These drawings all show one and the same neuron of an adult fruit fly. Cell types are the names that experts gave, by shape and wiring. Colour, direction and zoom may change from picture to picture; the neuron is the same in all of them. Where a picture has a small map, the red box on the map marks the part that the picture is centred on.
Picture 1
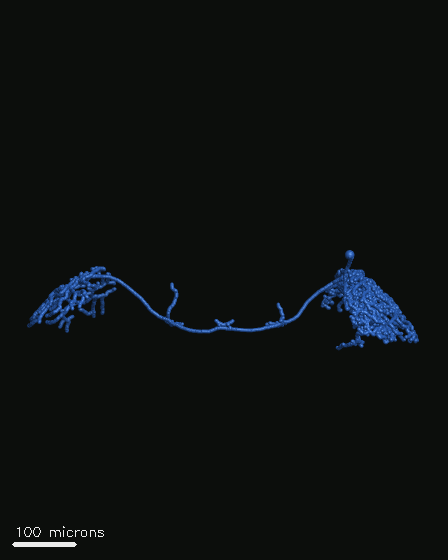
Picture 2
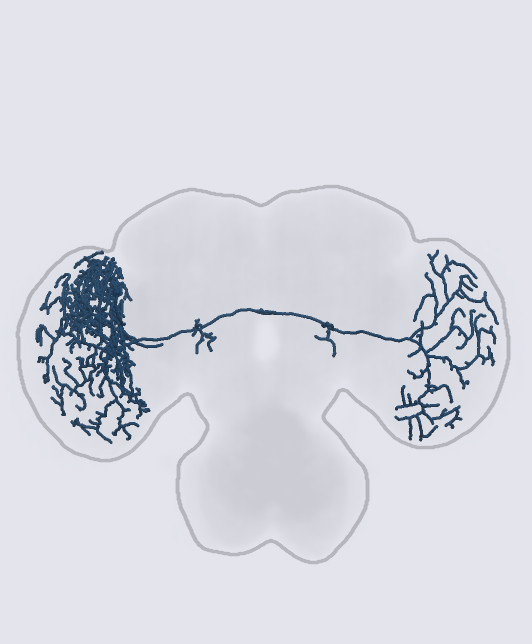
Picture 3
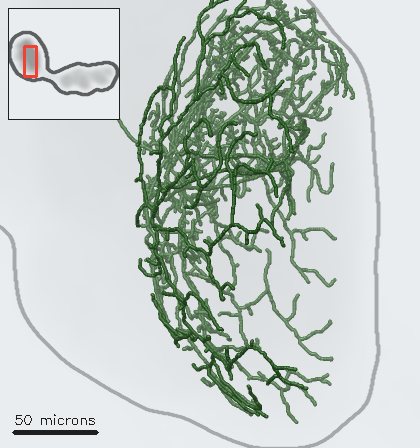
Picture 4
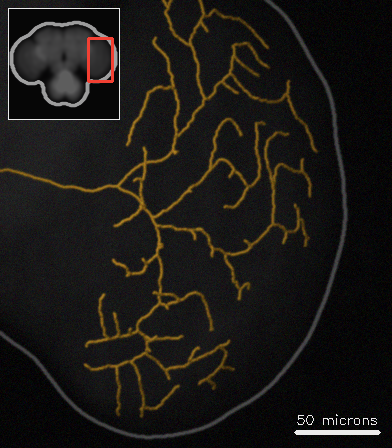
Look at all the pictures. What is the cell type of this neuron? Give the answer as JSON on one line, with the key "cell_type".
{"cell_type": "MeVPMe2"}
